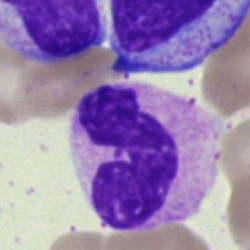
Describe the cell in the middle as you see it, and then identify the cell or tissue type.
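Outline comes first: smooth, and roughly round to oval. Chromatin is next: dark purple and coarsely clumped. The nucleus shows no nucleoli. The widest band of cytoplasm lies on the right side of the nucleus. Last, the name: segmented neutrophil.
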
